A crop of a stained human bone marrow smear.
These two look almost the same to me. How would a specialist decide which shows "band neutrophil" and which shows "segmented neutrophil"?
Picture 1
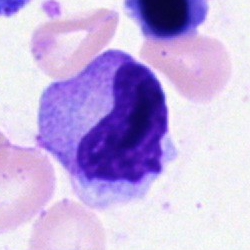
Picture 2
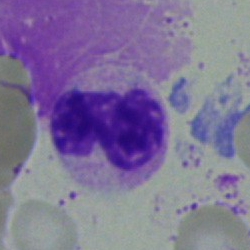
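Look first at picture 1: that is the band neutrophil, and picture 2 is the segmented neutrophil. In picture 1, notice how the nucleus is curved and kidney-like, lying along the right side of the cell.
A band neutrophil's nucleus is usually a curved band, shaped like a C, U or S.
No nucleolus can be seen in it, and the abundant cytoplasm takes up about the left half of the cell. Now compare the outlines: picture 1's is irregular and somewhat angular, whereas picture 2's is round and smooth. In picture 2, the chromatin is dark purple and coarsely clumped, and you will find no vacuoles in the cytoplasm. A large, smeared purple mass lies against the upper left of that cell, while in picture 1 red cells lie against the upper and left edges.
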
